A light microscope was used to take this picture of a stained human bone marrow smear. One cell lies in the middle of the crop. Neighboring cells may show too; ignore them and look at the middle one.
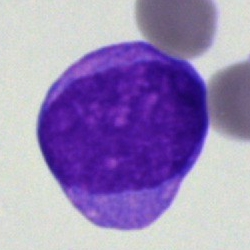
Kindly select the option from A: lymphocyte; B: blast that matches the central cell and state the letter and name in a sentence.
The cell in the center of this crop is a blast, so option B is the one to pick.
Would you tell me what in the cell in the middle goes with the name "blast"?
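In keeping with blast: nucleus fills most of the cell, only a small rim of cytoplasm left.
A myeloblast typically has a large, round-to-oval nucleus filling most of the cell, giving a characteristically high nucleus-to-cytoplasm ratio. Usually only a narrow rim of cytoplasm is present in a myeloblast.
Also seen: chromatin finely stippled, not coarsely clumped. Cytoplasm widest as a crescent below the nucleus; pale lilac, lighter than the nucleus.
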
